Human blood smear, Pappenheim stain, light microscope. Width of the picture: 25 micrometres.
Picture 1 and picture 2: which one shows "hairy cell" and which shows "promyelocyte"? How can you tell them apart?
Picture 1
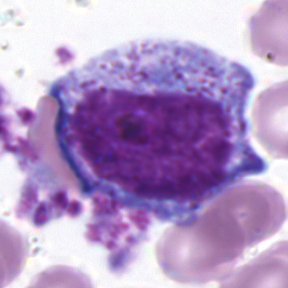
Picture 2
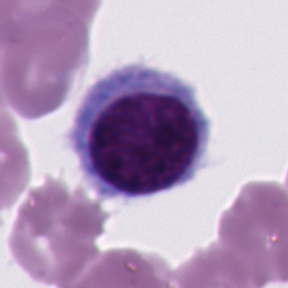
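Picture 1 is the promyelocyte; picture 2 is the hairy cell. Outlines first: the promyelocyte's is irregular and angular, with a pointed corner jutting out on the right, while the hairy cell's is roughly round but ragged rather than crisp. In the promyelocyte I can make out one dark nucleolus, left of the nucleus's centre.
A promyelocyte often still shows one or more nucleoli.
Its cytoplasm holds fine reddish-purple granules, thickest in the upper part, and is a deeper blue along the left margin.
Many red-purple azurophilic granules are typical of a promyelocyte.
There's also a loose scatter of purple granular material outside the promyelocyte at its lower left. The hairy cell, by contrast, shows no distinct granules and no clear vacuoles in its cytoplasm, whose rim is wider at the upper left than at the right. Its chromatin is dark purple and fairly dense, with a faintly mottled pattern. It is about 12 micrometres across, and its round nucleus, about 9 micrometres across, fills about 60% of the cell's area.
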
